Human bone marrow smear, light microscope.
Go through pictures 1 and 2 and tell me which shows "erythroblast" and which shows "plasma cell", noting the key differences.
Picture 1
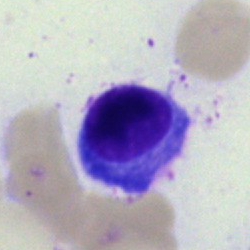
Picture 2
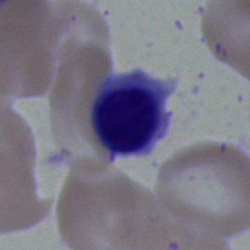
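Picture 1 shows a plasma cell; picture 2 shows an erythroblast. In the plasma cell the nucleus sits eccentrically toward the upper left, and the deep blue cytoplasm forms a broader rim along the lower and right sides.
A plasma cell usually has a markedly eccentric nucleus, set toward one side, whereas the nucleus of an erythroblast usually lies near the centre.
In the erythroblast the cytoplasm is scant and pale bluish-lavender, lying mostly on the upper right side of the nucleus.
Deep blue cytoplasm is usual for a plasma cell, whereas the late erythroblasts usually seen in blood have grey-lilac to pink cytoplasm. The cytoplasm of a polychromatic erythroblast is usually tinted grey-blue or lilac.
The outlines differ as well: the plasma cell is roughly oval with a somewhat angular right edge, while the erythroblast's edge on the right and top is ragged with small pointed projections. Some features are shared: both have dense dark purple chromatin, very dark and densely packed in the erythroblast, neither shows a nucleolus, and neither has granules in its cytoplasm.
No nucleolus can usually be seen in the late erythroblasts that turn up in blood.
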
